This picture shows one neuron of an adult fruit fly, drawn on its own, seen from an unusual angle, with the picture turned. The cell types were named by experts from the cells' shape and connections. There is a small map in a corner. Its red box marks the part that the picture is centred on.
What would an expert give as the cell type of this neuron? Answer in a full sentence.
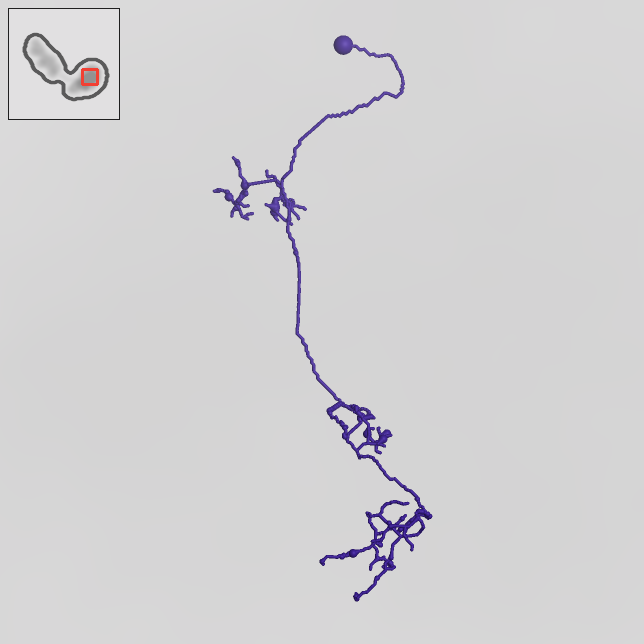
The cell type is PFNp_b.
